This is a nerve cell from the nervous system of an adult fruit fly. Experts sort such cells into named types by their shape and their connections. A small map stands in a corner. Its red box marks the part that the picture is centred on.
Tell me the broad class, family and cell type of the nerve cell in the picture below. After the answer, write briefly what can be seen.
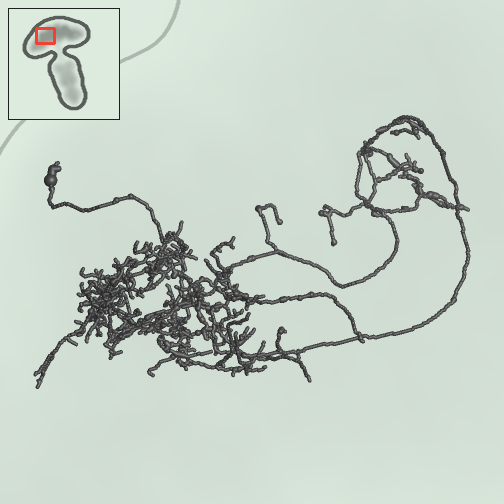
It is a central-brain intrinsic neuron. Its family is hemilineage VLPd1. It is of cell type AVLP042. It lies in the brain. The picture shows dozens of branch ends.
